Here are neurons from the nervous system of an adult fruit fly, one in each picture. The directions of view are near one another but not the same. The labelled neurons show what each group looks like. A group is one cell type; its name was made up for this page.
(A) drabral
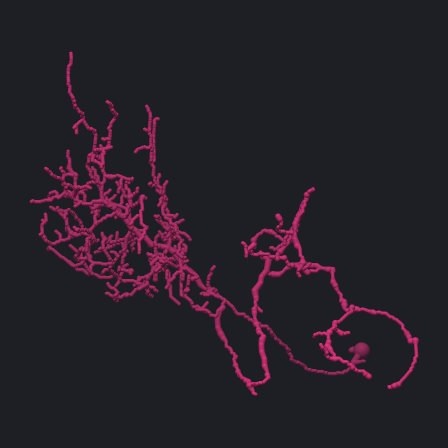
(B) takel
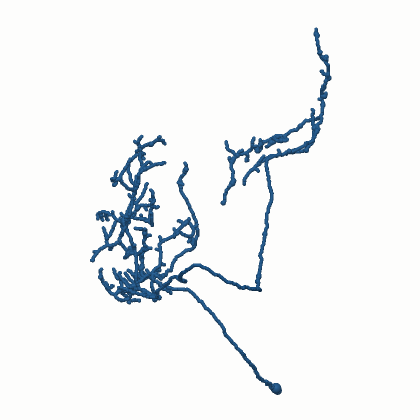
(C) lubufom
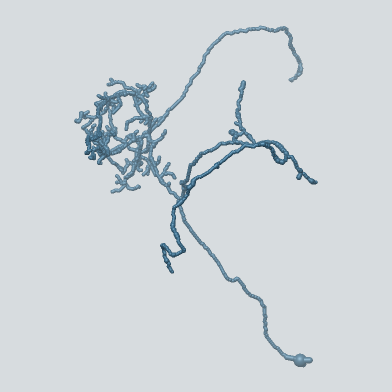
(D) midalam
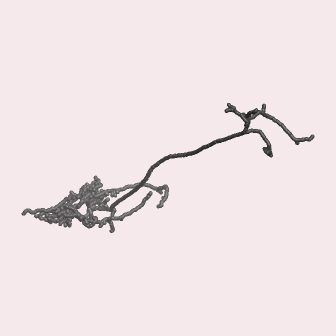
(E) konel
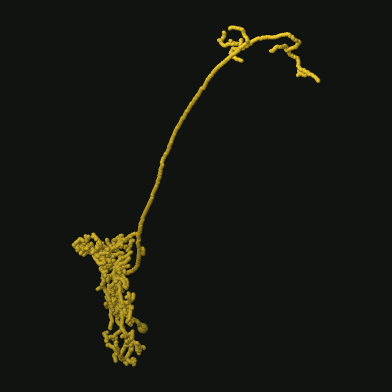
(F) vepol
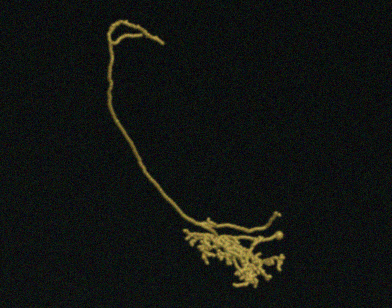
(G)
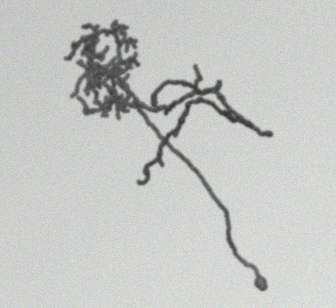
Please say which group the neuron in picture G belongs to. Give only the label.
lubufom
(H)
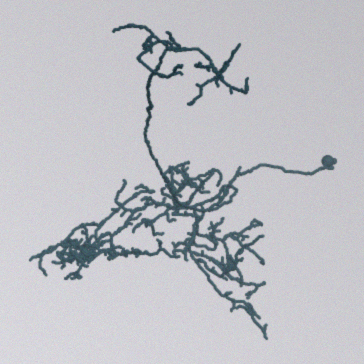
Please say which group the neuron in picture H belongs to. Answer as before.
midalam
